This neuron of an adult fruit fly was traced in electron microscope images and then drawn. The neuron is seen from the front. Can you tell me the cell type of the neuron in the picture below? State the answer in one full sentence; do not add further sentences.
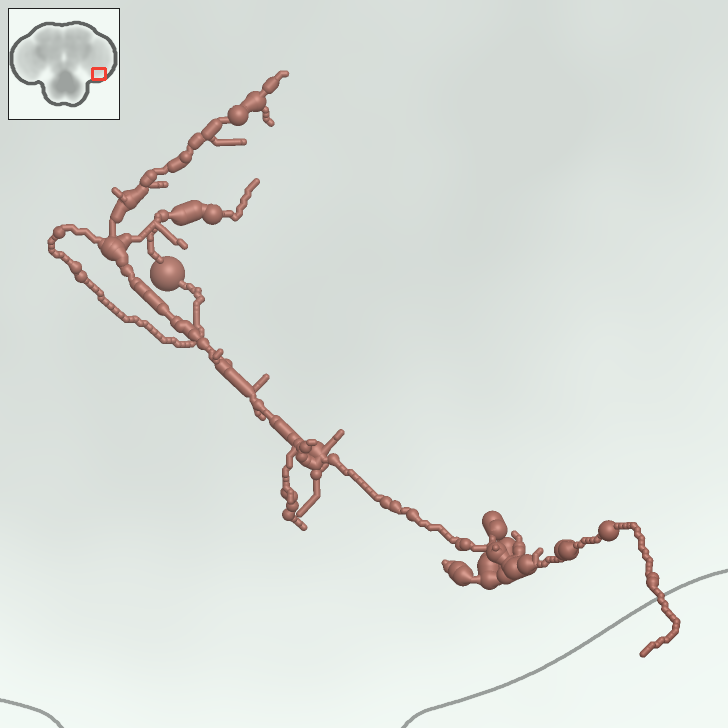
Belonging to the cell type C2 is this neuron.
